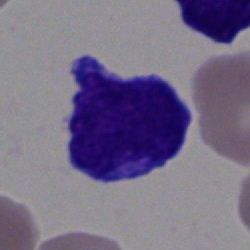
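Blast: the cell in the middle has an irregular, bumpy outline rather than a smooth one. A rounded knob-like protrusion extends from its upper left. The whole cell stains deep purple-blue. No vacuoles are seen within it.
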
